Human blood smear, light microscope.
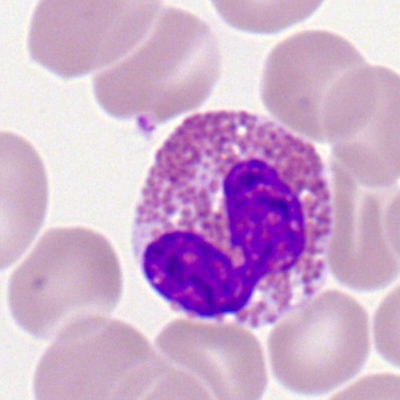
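Eosinophil, the cell sitting in the middle of this stained blood smear. Its outline is roughly round and smooth. You'll notice the nucleus is split into two lobes, one at the lower left and the other at the upper right. The chromatin is dark purple and clumped.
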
